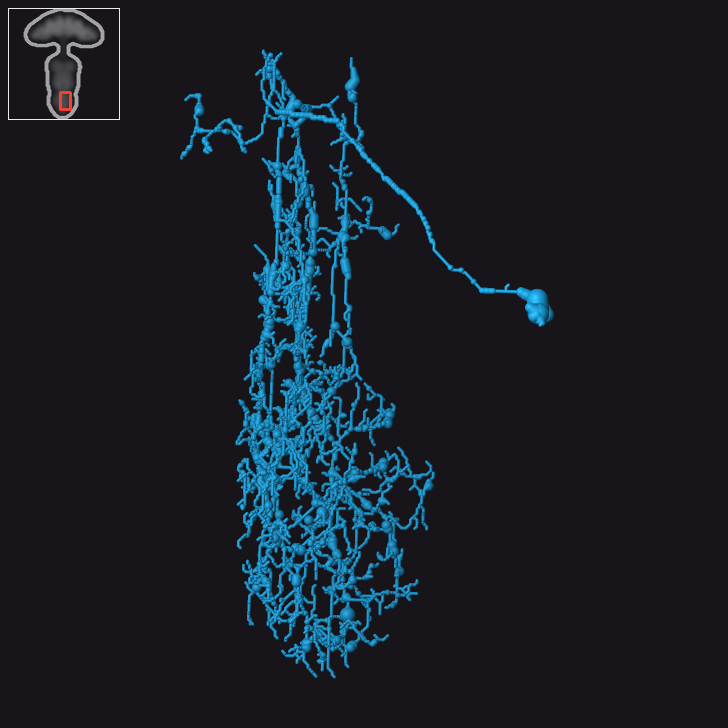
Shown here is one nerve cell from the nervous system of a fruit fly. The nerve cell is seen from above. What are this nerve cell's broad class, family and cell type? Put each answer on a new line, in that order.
nerve-cord intrinsic neuron
hemilineage 23B
IN23B014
